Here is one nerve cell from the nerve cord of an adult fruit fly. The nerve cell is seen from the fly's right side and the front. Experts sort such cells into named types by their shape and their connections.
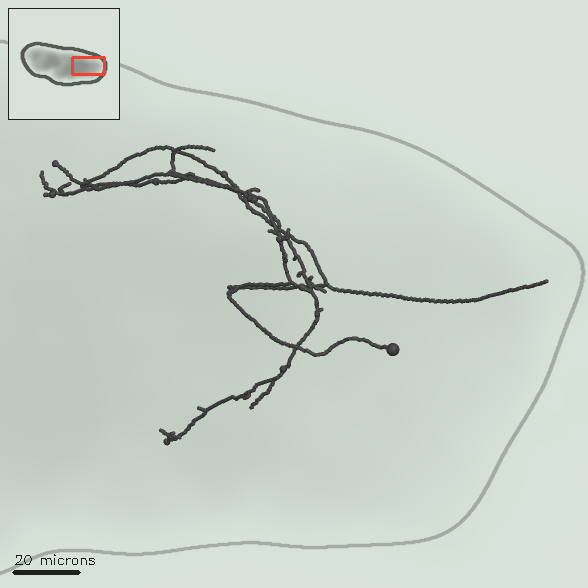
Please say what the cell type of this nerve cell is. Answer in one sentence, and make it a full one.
This nerve cell has been assigned cell type AN08B113.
